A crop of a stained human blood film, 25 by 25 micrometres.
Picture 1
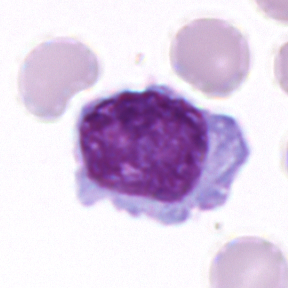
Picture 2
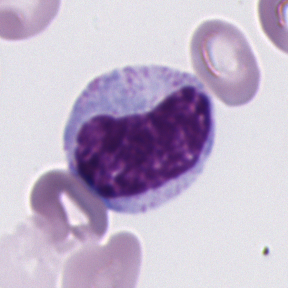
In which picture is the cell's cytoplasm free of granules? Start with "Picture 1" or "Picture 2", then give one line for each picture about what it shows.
Picture 1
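What picture 1 shows: The cytoplasm shows no distinct granules.
What picture 2 shows: Fine reddish-purple granules are scattered in the cytoplasm, most plentiful in its upper part.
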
